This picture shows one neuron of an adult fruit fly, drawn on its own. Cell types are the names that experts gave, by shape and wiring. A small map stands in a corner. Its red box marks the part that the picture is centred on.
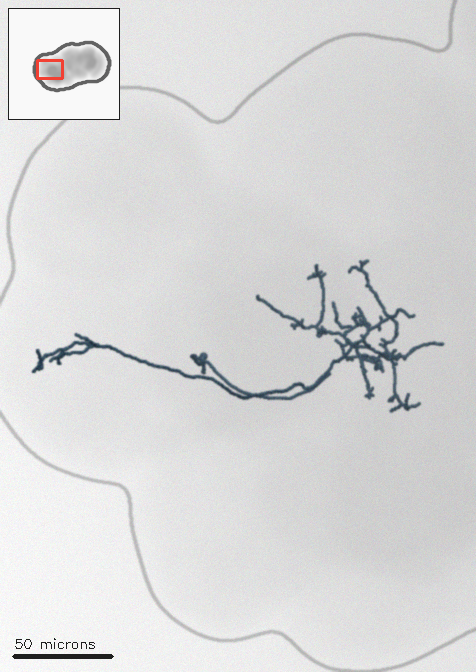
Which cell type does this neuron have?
IN11A043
